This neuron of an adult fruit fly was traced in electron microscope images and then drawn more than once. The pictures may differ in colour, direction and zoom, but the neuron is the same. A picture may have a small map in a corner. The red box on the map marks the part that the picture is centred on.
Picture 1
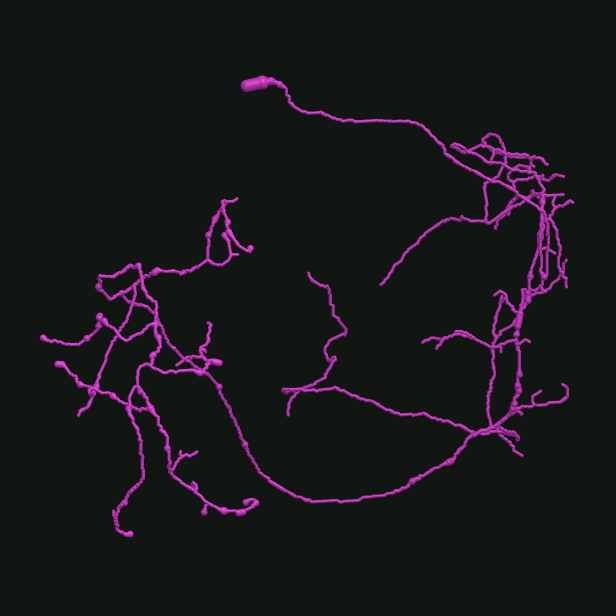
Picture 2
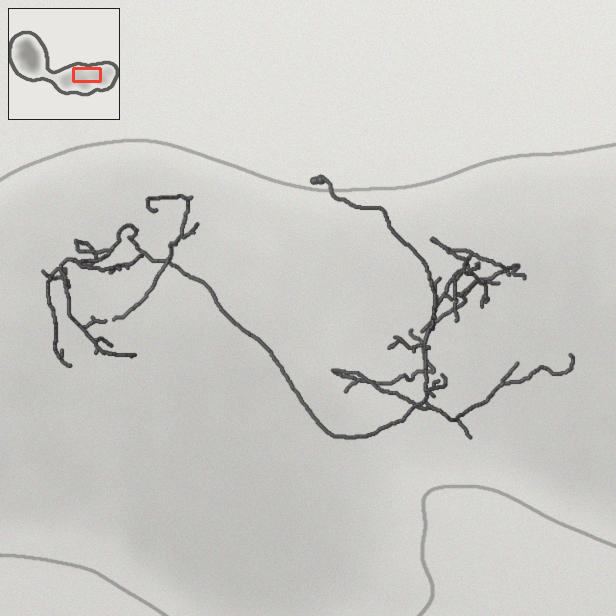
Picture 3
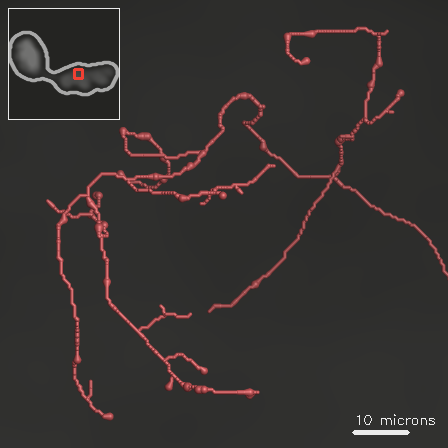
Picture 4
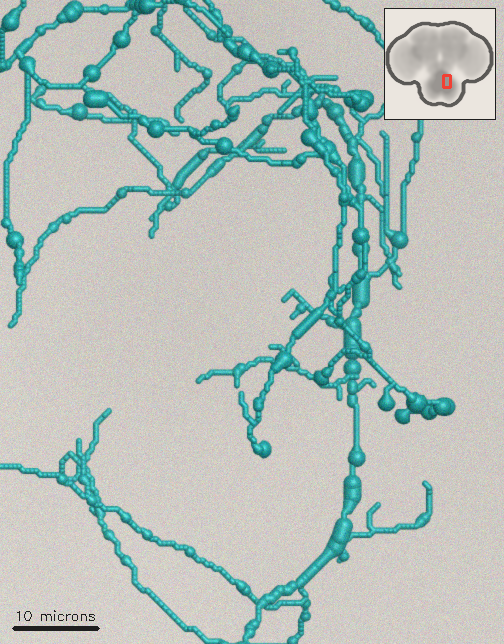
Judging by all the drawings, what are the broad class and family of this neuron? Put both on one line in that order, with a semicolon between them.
nerve-cord intrinsic neuron; hemilineage 17A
